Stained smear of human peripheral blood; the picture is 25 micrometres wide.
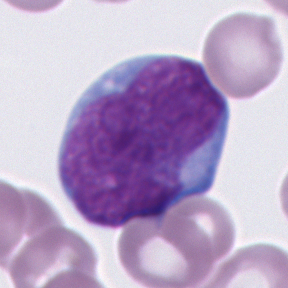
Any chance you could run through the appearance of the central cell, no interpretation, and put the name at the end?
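The outline, I'd say, is smooth and oval. There's a shallow notch in the nucleus at its lower right border. Along the lower left, the nucleus runs right to the edge of the cell. I can't find any granules in the cytoplasm. So this is a myeloblast.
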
